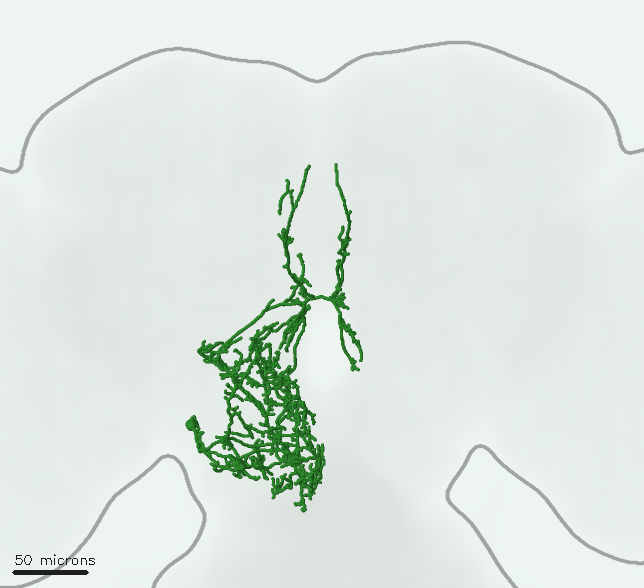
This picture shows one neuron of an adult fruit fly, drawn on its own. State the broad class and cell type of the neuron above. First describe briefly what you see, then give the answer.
By the scale bar it is about 250 microns tall in this view. As drawn here it is taller than it is wide. It is a central-brain intrinsic neuron. Its cell type is GNG304.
